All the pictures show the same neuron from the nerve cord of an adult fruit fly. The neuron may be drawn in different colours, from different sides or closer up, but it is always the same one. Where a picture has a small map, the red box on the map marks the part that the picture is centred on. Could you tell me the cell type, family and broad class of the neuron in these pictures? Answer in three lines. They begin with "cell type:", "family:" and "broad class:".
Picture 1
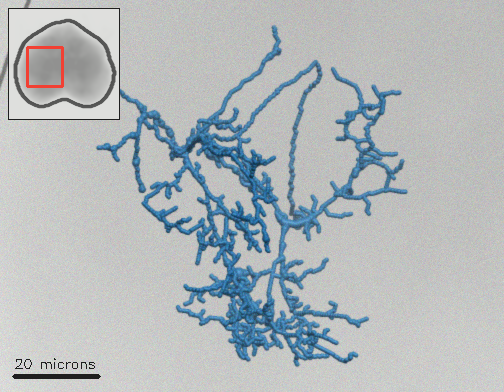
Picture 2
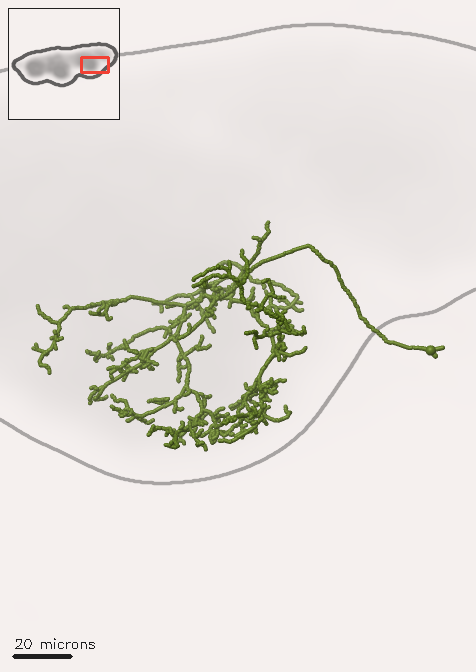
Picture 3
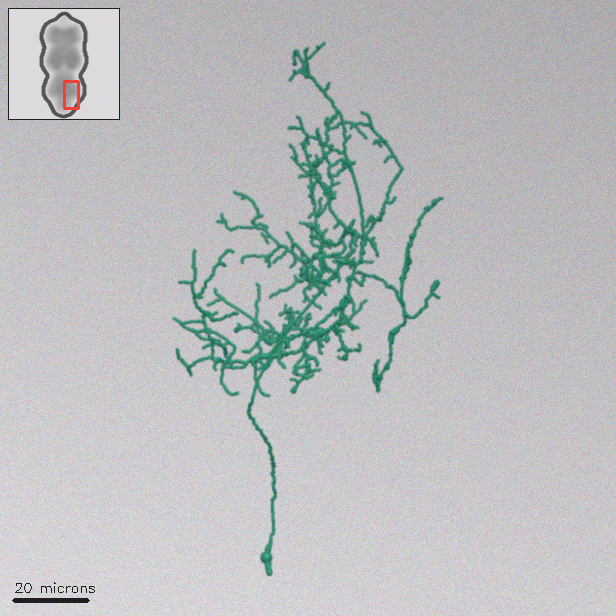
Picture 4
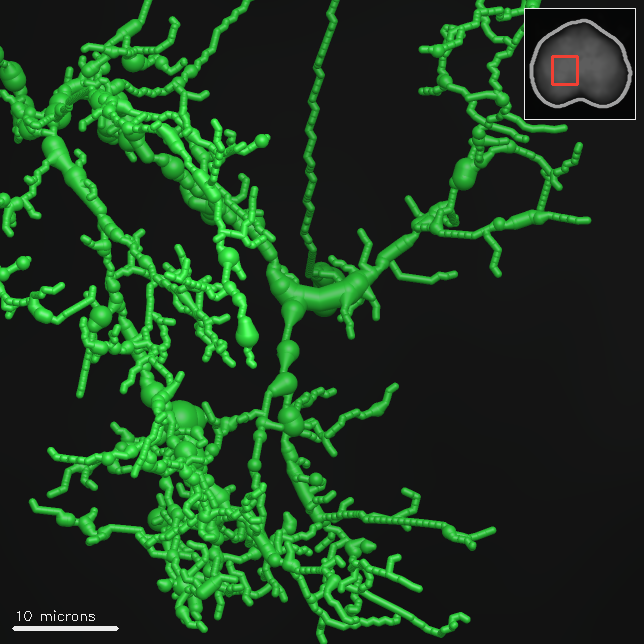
cell type: IN20A.22A027
family: hemilineage 20A.22A
broad class: nerve-cord intrinsic neuron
